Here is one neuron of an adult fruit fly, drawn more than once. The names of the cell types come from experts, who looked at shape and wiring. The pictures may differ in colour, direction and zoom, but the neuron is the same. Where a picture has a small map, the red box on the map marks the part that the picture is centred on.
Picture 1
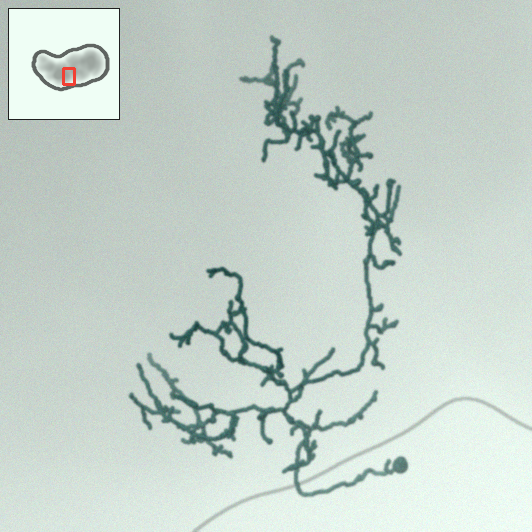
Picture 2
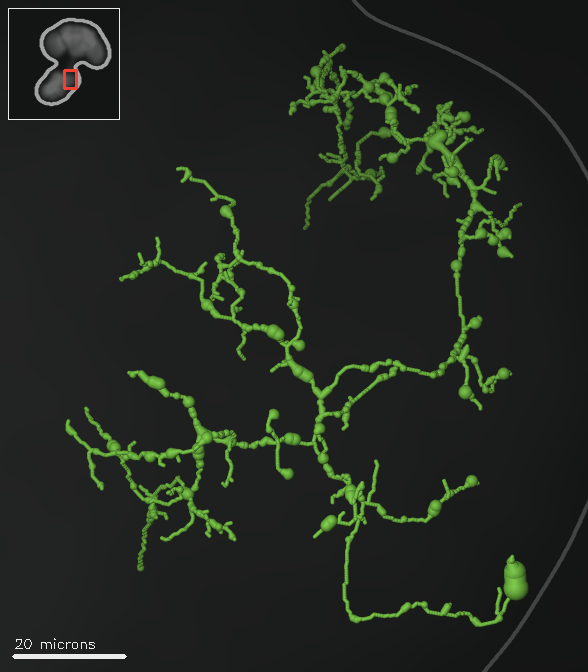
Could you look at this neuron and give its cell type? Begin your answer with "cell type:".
cell type: IN13A058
